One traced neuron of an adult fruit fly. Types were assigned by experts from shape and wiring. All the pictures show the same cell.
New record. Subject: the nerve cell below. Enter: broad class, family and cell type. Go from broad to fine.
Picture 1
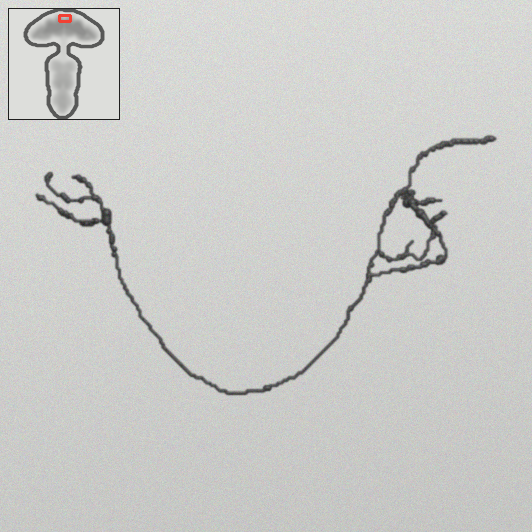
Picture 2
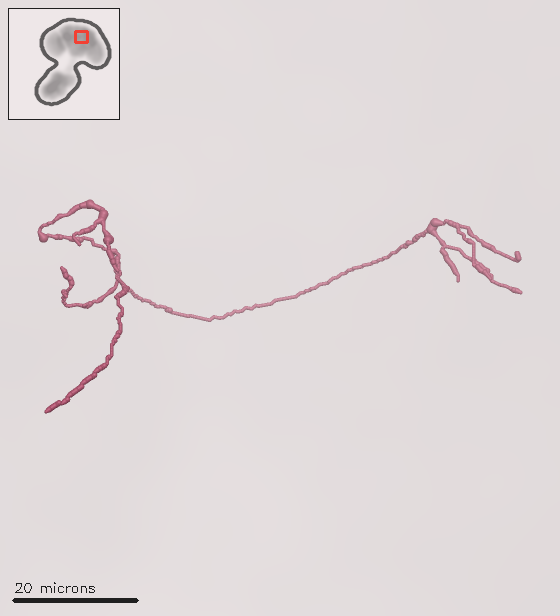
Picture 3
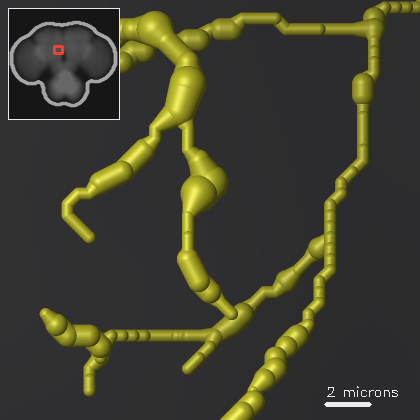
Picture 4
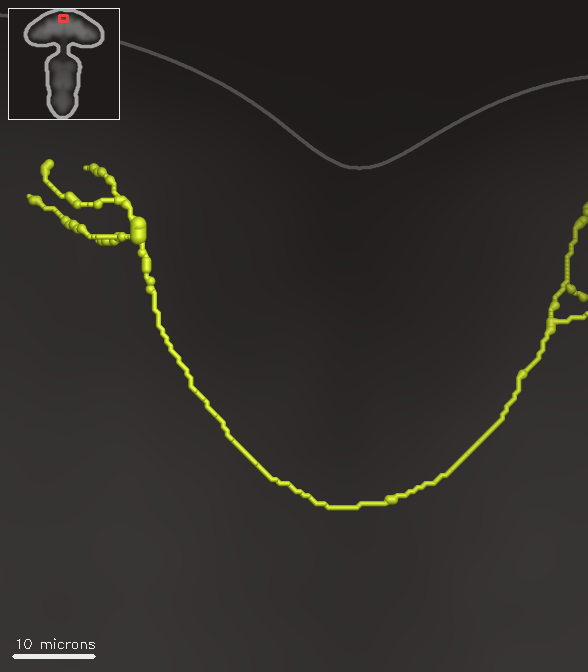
sensory neuron entering the brain; class olfactory; ORN_DM6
